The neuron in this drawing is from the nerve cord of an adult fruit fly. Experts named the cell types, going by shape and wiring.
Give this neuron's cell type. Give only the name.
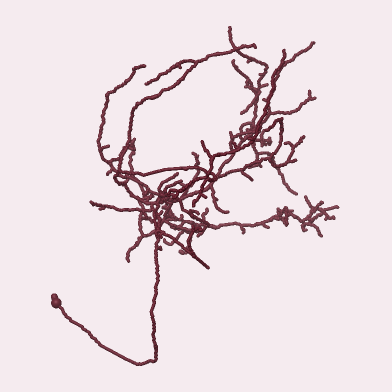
IN20A.22A022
